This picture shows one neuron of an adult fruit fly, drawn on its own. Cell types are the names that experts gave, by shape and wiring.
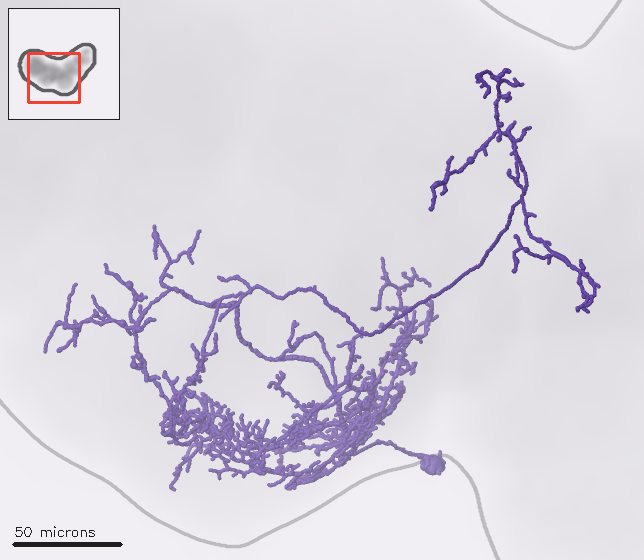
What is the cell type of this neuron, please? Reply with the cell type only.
DNge027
